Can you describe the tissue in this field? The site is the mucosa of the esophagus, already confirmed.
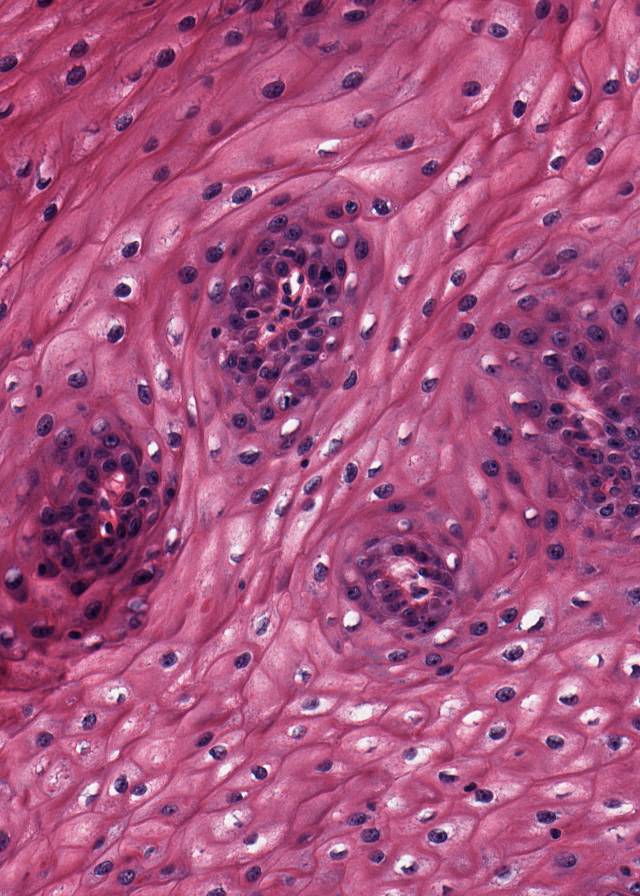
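Large polygonal squamous cells with abundant eosinophilic cytoplasm make up most of the field. Many of these squamous cells show a small clear halo around the nucleus. The cells within the foci are basaloid, with scant cytoplasm and dark, crowded oval nuclei. Squamous cells next to each focus are flattened and wrapped concentrically around it.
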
